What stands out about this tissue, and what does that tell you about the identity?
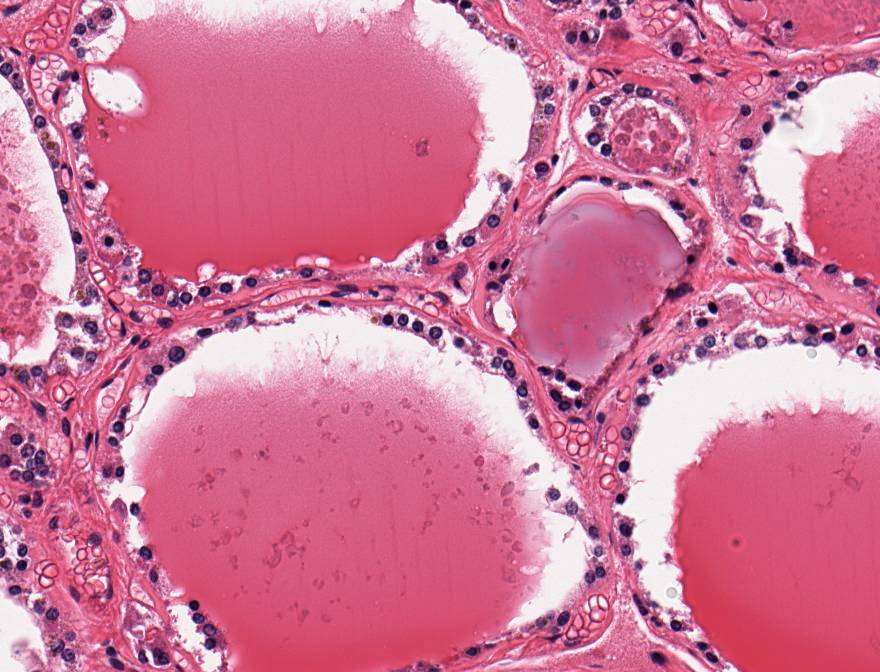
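First, the large follicles: each is filled with smooth, homogeneous pink colloid. Second, the lining: a single layer of low cuboidal to flattened cells. Third, the nuclei of those cells: small, round, dark-staining and uniform in size. Fourth, one small follicle just right of centre, whose colloid is more purple than in the large ones. This tissue is thyroid.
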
